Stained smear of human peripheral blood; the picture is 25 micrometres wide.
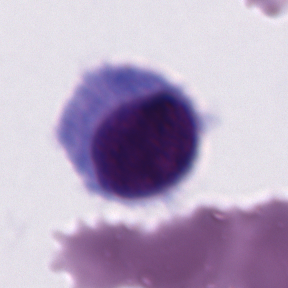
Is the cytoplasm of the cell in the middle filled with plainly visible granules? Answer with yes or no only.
No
